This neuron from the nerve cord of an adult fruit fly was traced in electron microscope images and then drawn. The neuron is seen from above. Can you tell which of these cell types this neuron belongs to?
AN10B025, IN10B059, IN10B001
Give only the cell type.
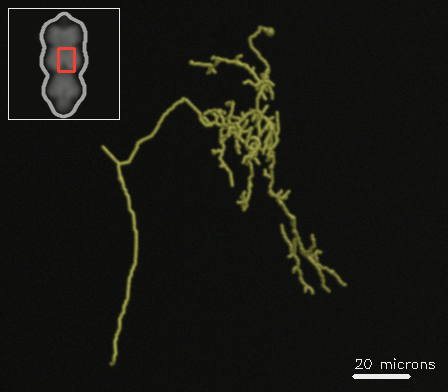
IN10B059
